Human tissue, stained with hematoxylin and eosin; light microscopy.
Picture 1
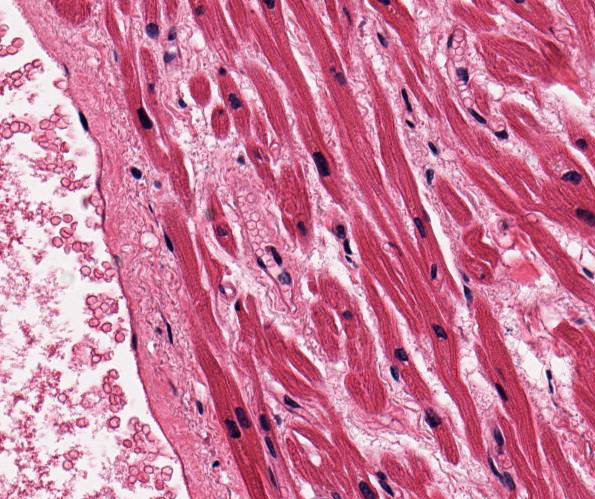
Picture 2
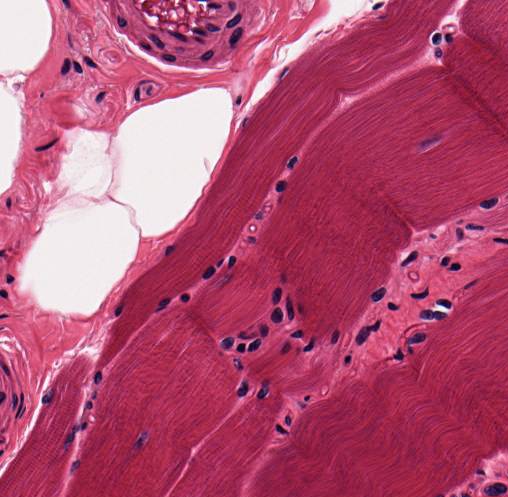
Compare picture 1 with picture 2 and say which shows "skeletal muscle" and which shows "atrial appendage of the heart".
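So, the first picture is the atrial appendage of the heart; the second is skeletal muscle. In the first, a lumen runs along the left edge with scattered red blood cells lying free in it, and muscle fills the rest toward the right. Those fibres have oval nuclei sitting centrally, and some of them branch and join their neighbours.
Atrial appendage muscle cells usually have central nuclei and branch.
The second has broad, deeply eosinophilic fibres running diagonally from lower left to upper right, their nuclei flattened at the fibre edges rather than central.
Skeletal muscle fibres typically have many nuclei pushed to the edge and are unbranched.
Between fibres, a band of loose connective tissue through the middle holds many small dark oval and spindle-shaped nuclei.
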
